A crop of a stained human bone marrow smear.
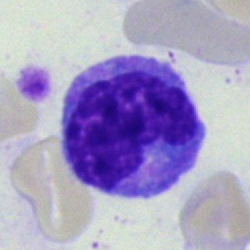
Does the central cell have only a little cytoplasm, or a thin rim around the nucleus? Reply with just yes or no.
Yes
